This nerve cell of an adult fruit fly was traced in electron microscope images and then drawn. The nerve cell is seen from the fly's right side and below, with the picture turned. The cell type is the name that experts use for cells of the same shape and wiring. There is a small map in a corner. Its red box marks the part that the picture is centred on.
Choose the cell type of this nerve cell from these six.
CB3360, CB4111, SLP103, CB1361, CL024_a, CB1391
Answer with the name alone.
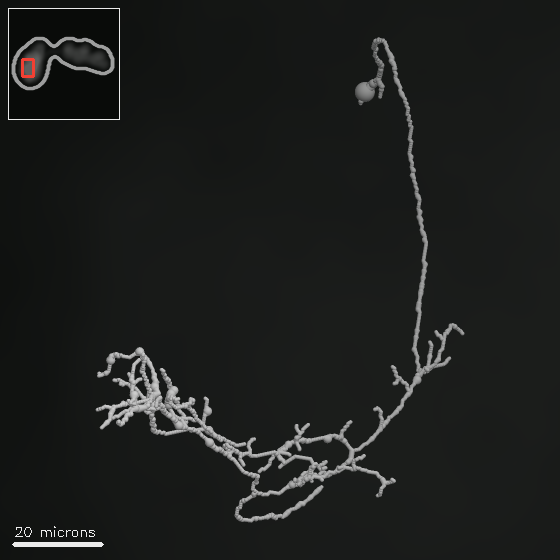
CB4111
